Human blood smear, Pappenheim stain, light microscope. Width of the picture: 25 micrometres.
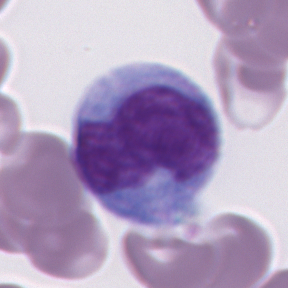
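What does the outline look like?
I see a round, smooth outline.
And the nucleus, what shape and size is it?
It measures about 13 by 9 micrometres and has a notch on its lower side, with no nucleoli to be seen.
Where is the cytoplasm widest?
Below the nucleus, where it fills the notch.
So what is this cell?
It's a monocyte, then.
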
